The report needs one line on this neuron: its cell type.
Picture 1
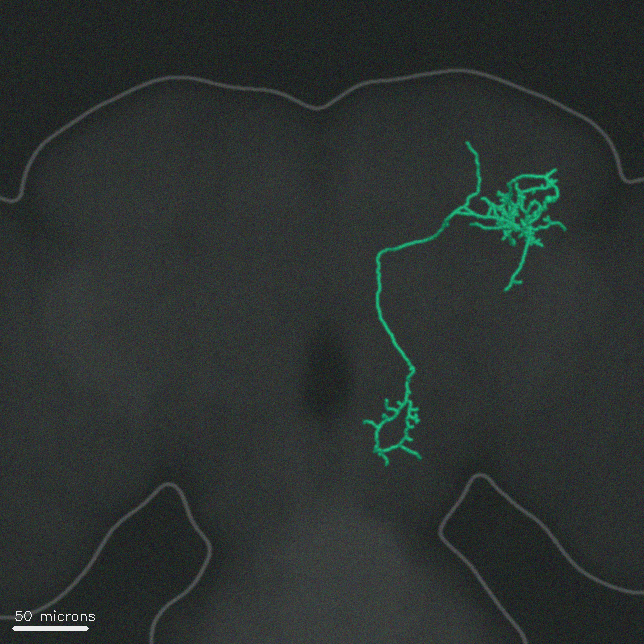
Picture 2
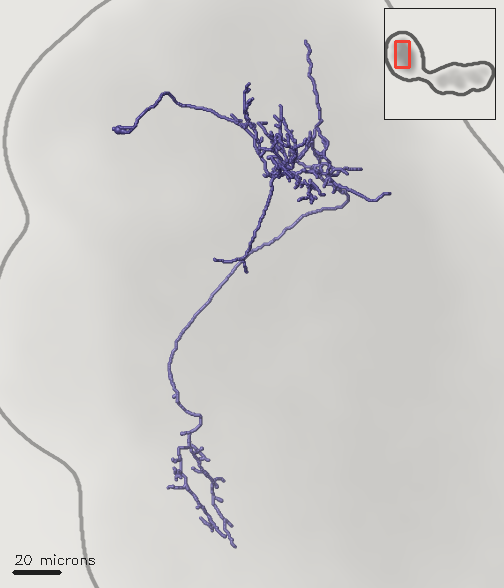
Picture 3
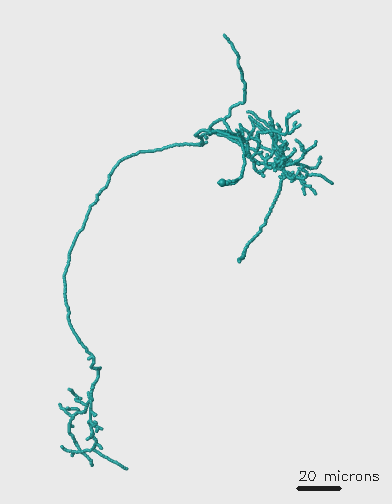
AVLP044_a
